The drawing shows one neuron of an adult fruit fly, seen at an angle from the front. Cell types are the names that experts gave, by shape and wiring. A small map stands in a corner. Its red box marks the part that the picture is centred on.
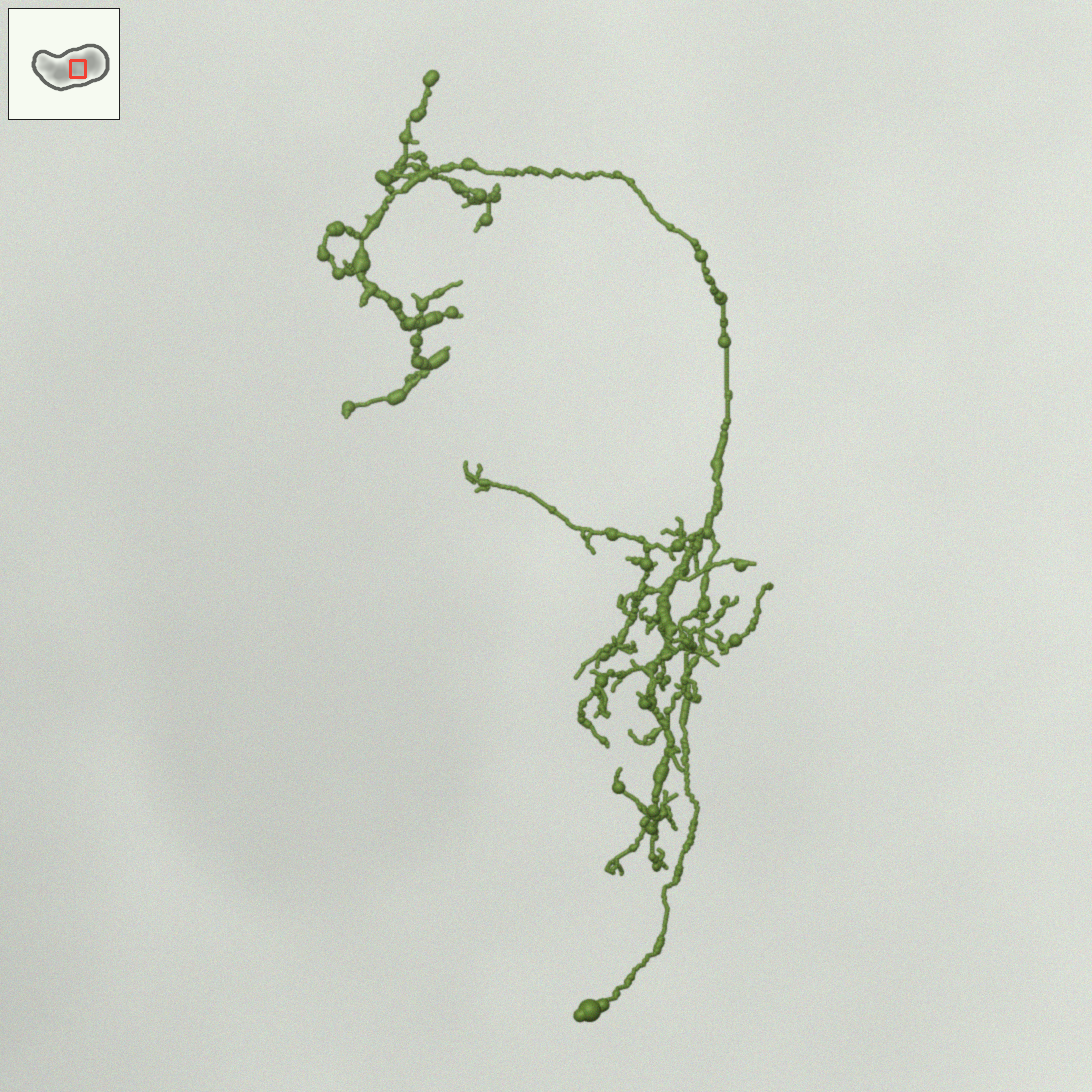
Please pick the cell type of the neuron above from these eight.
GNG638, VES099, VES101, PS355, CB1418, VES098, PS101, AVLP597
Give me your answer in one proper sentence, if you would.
For this neuron, the cell type is CB1418.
